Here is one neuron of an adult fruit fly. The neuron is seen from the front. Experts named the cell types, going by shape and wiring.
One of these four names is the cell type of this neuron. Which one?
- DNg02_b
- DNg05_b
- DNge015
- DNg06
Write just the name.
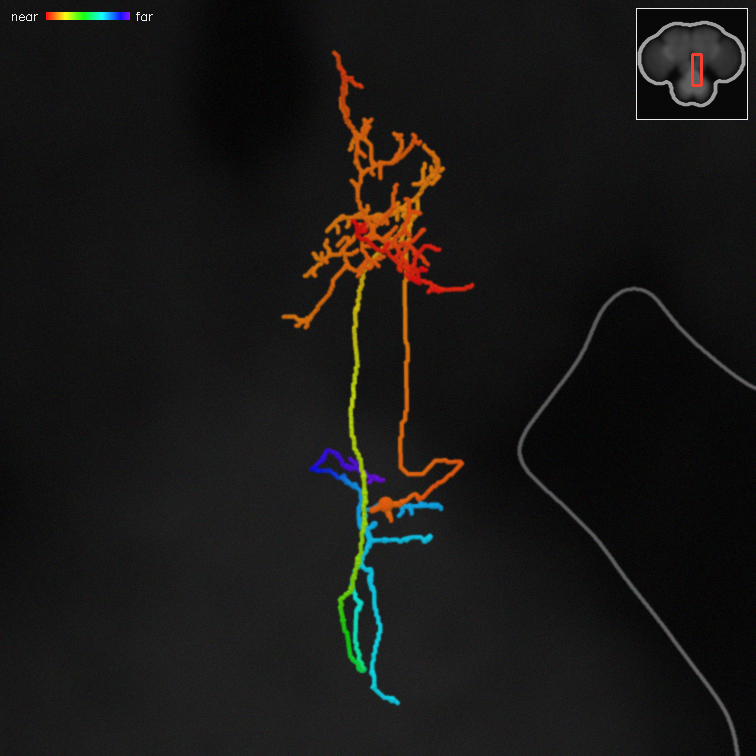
DNg05_b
